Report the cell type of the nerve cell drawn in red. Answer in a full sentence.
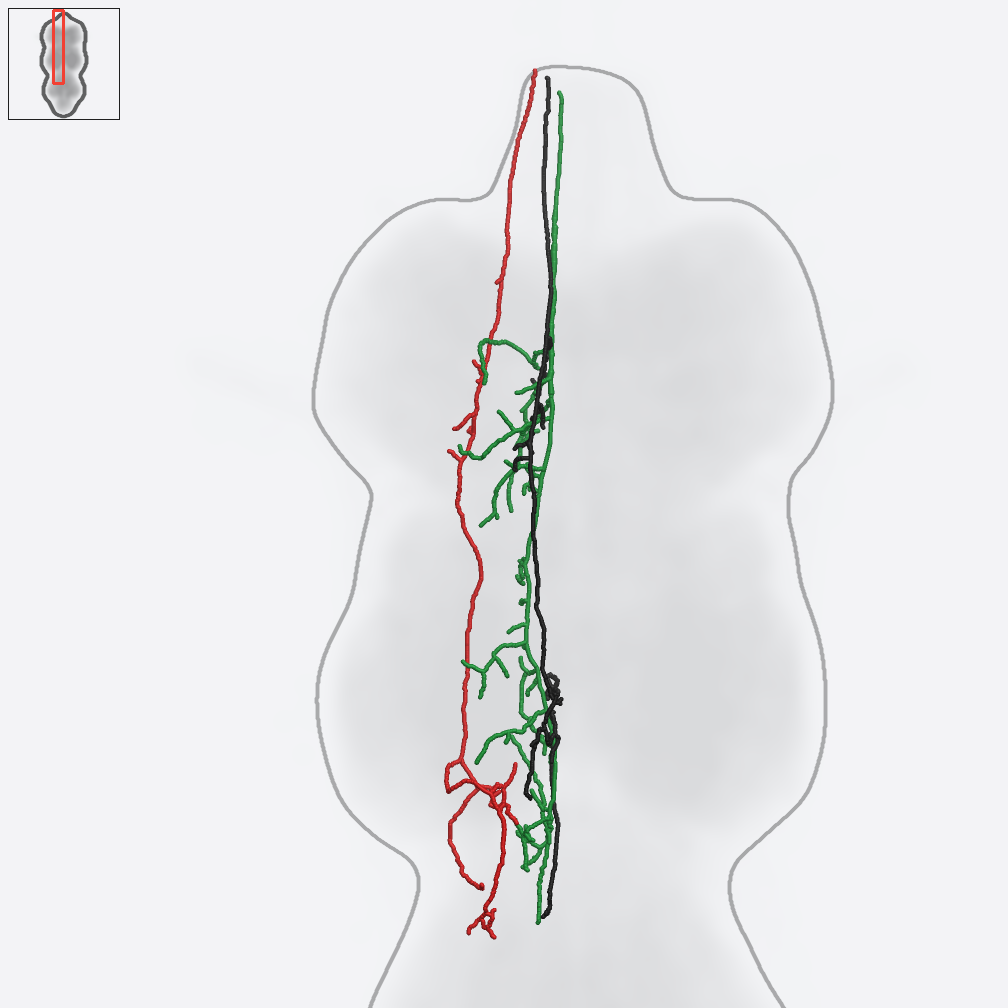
The cell type is DNg41.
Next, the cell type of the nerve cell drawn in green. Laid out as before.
The cell type is DNae003.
